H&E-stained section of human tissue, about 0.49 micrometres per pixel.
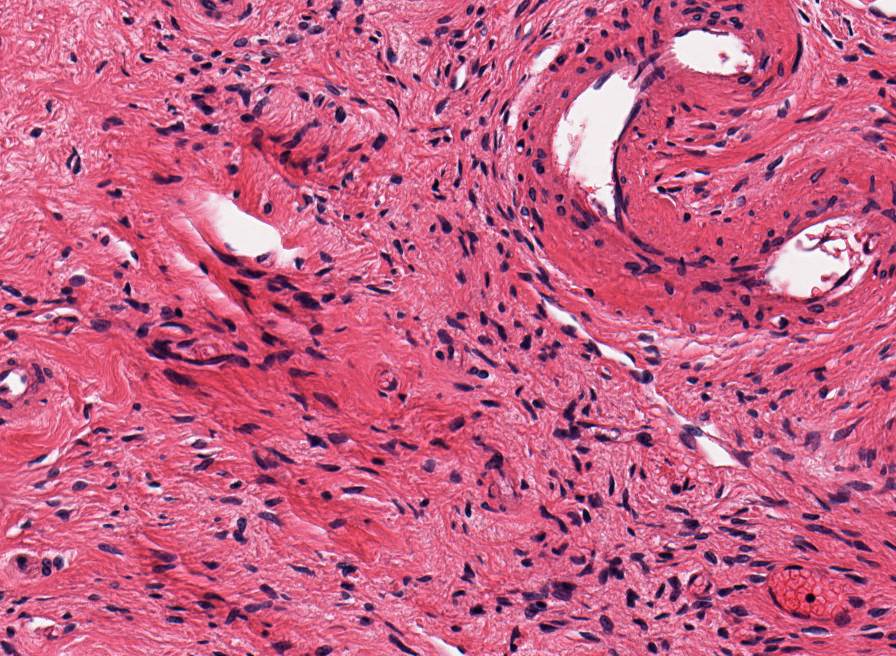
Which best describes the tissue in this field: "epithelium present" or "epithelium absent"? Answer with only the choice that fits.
Epithelium absent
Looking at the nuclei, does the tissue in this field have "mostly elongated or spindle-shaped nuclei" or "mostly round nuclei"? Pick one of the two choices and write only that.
Mostly elongated or spindle-shaped nuclei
